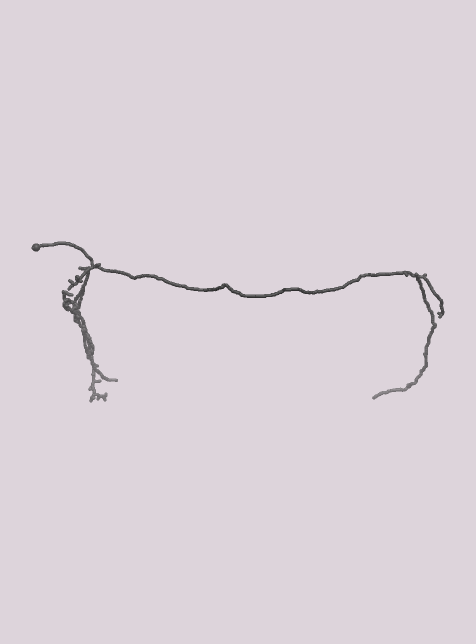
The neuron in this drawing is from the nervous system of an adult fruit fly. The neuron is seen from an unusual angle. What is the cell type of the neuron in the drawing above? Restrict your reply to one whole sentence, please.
For this neuron, the cell type is CB1818.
